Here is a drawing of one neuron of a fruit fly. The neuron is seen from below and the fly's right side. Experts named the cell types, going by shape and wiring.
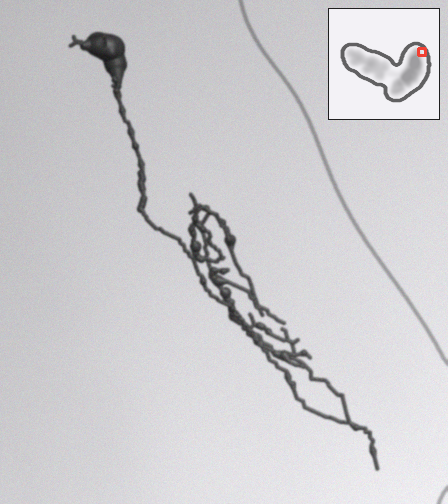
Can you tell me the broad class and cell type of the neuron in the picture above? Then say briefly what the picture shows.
It is an optic-lobe intrinsic neuron. The cell type is Lai. As drawn here it is taller than it is wide.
